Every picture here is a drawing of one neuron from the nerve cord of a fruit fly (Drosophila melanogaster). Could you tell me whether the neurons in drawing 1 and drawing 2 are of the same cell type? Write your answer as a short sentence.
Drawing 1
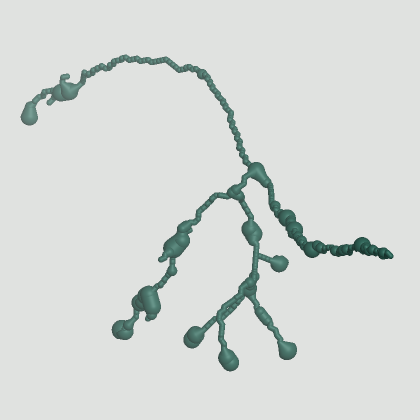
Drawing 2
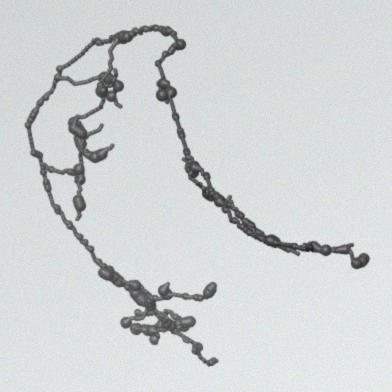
They are of different cell types.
